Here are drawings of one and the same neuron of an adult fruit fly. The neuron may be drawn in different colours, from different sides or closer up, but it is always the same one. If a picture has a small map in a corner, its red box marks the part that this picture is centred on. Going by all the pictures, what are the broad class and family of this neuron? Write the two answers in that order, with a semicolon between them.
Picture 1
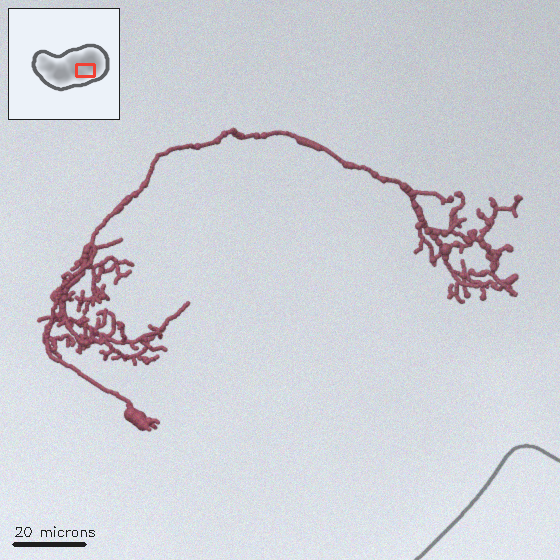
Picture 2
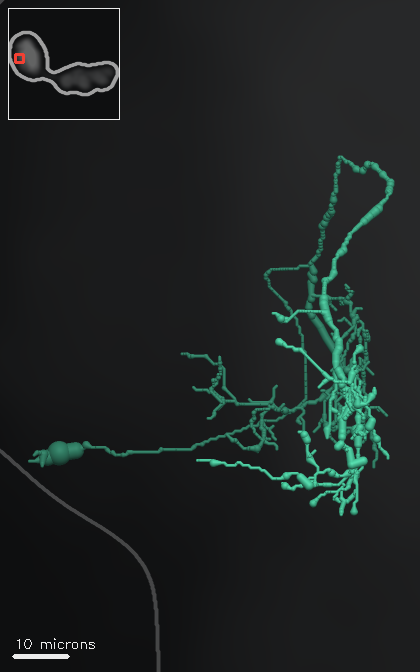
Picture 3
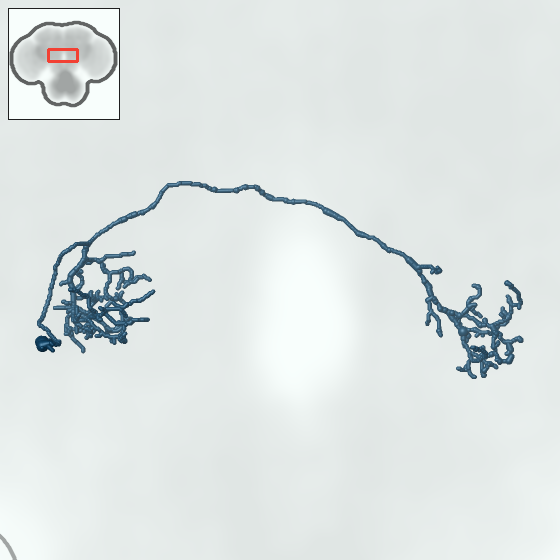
central-brain intrinsic neuron; hemilineage ALv2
